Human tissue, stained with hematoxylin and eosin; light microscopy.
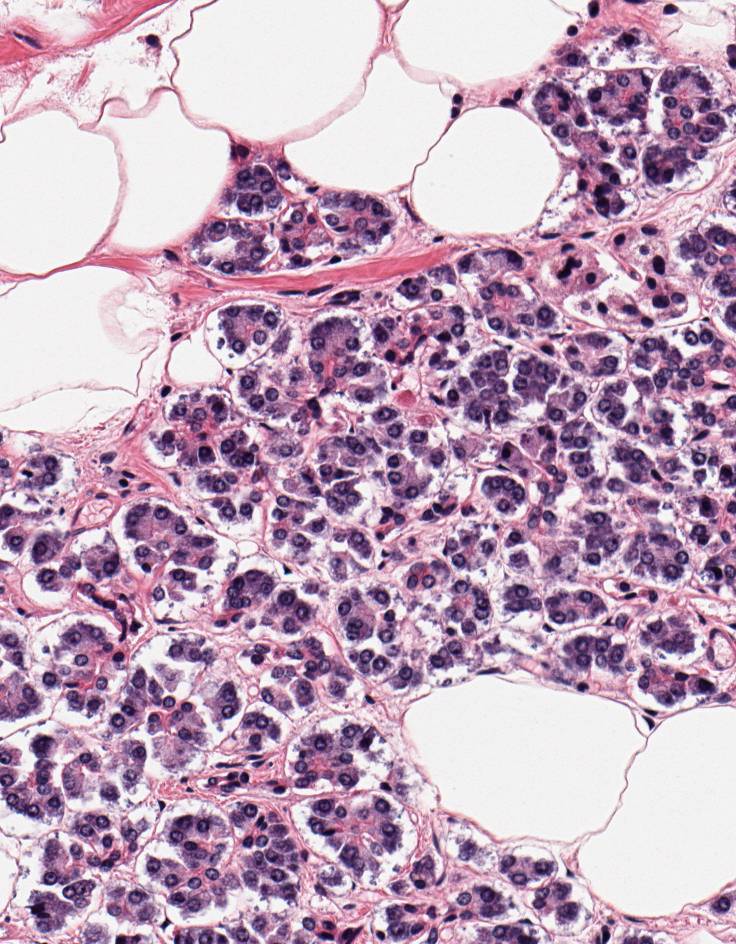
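Pancreas, haematoxylin and eosin. Acini form small rounded clusters of cells around tiny central lumina. Acinar cells have round, dark nuclei placed toward the cell base and purple, finely granular cytoplasm. Only thin strands of pink connective tissue separate individual acini.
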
